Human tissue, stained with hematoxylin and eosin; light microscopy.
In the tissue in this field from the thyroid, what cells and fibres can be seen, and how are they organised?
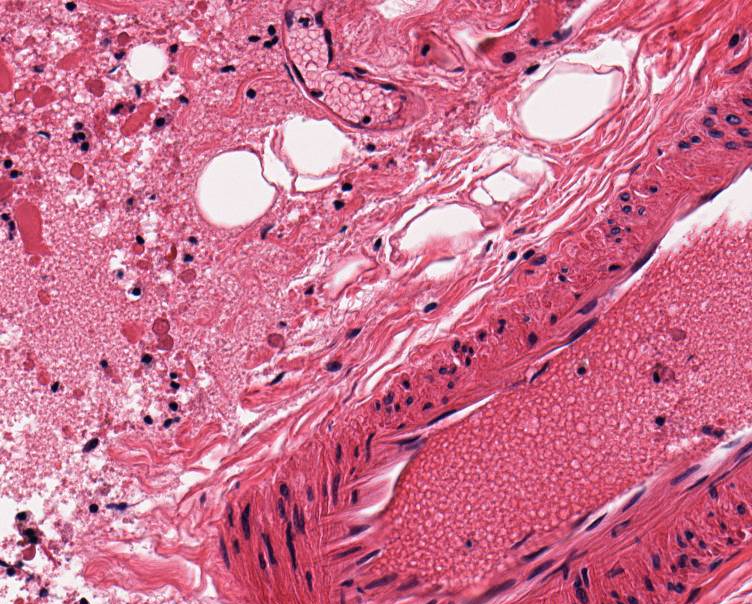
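The left third of the field is pale pink, finely granular, vacuolated material holding scattered small dark round nuclei. Within it sit scattered bright red rounded globules of varying size. A broad band of pink, finely vacuolated material occupies the lower right, edged by cells with elongated nuclei. Along this band, spindle cells with elongated dark nuclei run in parallel rows following its diagonal.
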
